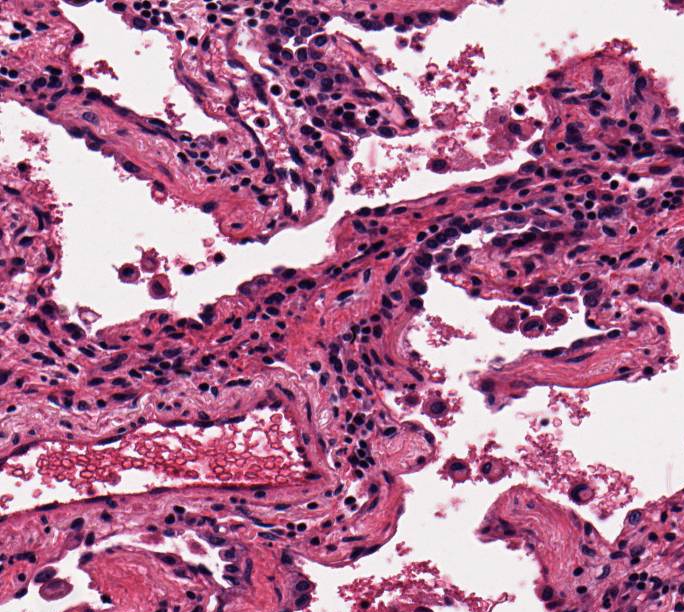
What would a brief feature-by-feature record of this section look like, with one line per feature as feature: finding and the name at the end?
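Spaces: irregular and empty, much of the field, mostly top and right
Bands: branching, dividing those spaces
Stroma: pink, wavy, collagenous, thickening the bands
Nuclei: many, small, round, dark, crowded most in the central band
Free cells: single, rounded, pink cytoplasm, round nuclei; I see them in the spaces, left of centre and at right
Name: lung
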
